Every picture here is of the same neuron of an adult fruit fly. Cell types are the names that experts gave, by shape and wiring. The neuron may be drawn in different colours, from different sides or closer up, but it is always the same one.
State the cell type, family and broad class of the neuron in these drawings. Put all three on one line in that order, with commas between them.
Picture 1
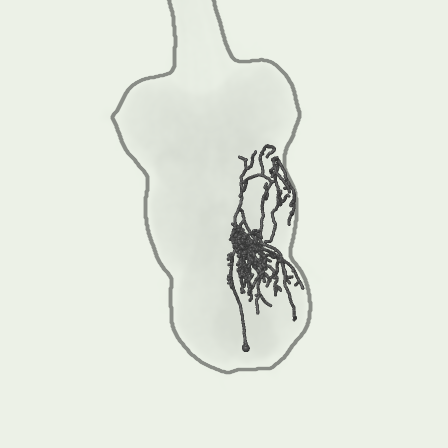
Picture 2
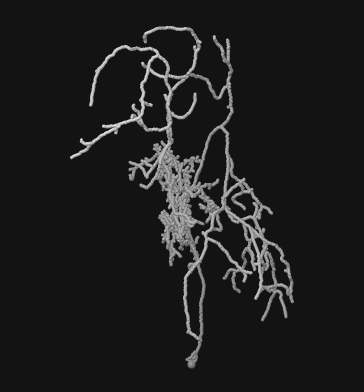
IN06B030, hemilineage 06B, nerve-cord intrinsic neuron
